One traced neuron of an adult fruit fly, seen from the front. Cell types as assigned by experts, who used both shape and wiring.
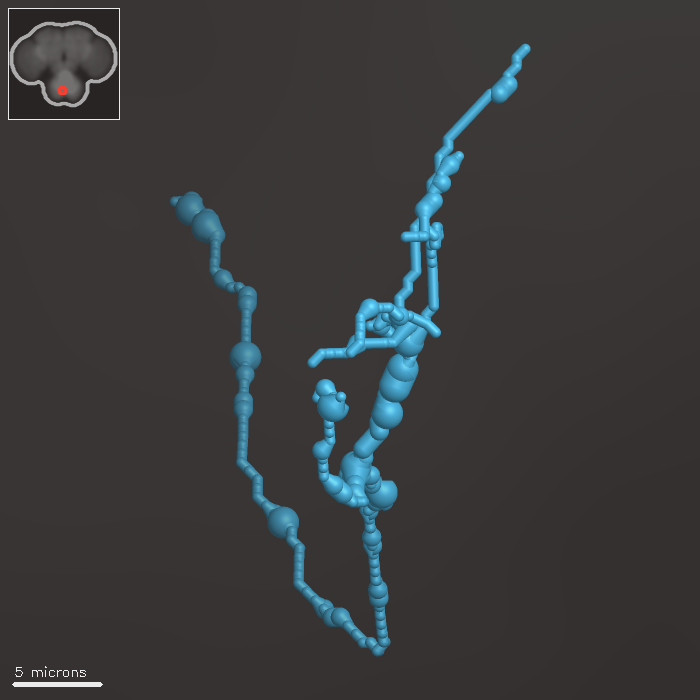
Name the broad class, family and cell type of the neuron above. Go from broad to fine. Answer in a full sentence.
A sensory neuron entering the nerve cord of class mechanosensory tactile, type SNta29.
